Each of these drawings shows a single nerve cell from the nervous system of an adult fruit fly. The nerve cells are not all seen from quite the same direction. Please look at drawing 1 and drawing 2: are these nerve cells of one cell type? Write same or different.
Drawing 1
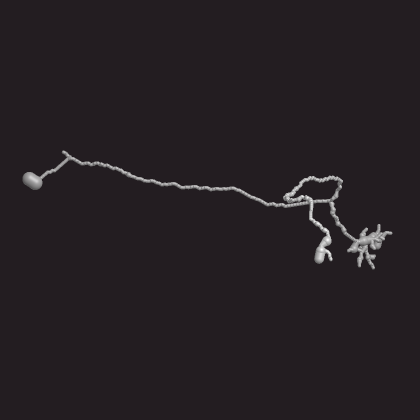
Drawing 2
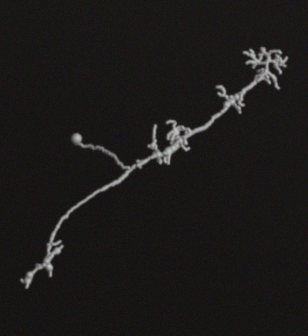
different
